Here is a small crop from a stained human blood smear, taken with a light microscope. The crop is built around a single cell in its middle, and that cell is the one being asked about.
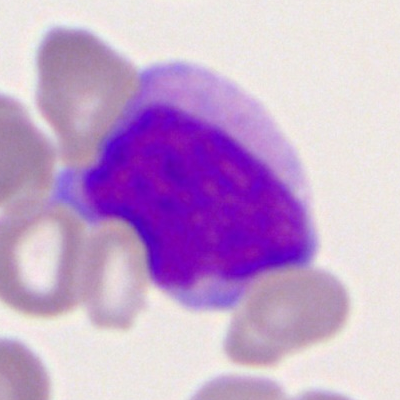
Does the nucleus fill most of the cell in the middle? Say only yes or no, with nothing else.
Yes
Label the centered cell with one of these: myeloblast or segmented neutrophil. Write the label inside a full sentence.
This crop is built around a myeloblast at its centre.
